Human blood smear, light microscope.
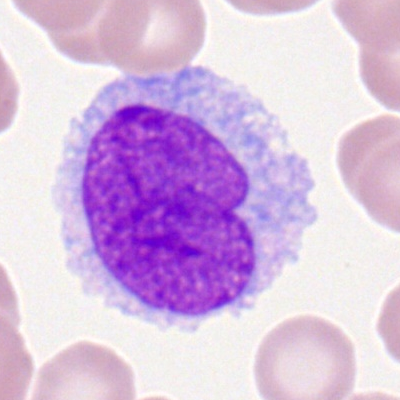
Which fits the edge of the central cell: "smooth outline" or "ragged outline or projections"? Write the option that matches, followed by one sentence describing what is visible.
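Ragged outline or projections. The cell is roughly round with a finely irregular, fuzzy edge.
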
